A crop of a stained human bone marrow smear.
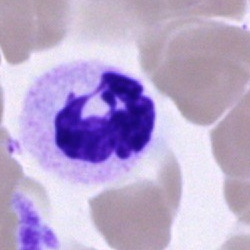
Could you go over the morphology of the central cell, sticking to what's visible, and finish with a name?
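Its outline is round and smooth. Near the upper middle of the nucleus, a pale gap lies enclosed within it. Chromatin is dense, clumped and dark purple. The cytoplasm shows no vacuoles. This is a segmented neutrophil.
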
